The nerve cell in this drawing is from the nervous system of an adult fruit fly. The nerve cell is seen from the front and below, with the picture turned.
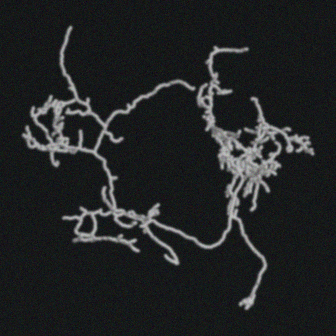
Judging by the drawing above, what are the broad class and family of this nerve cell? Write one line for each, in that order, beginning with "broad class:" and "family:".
broad class: central-brain intrinsic neuron
family: hemilineage LB3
